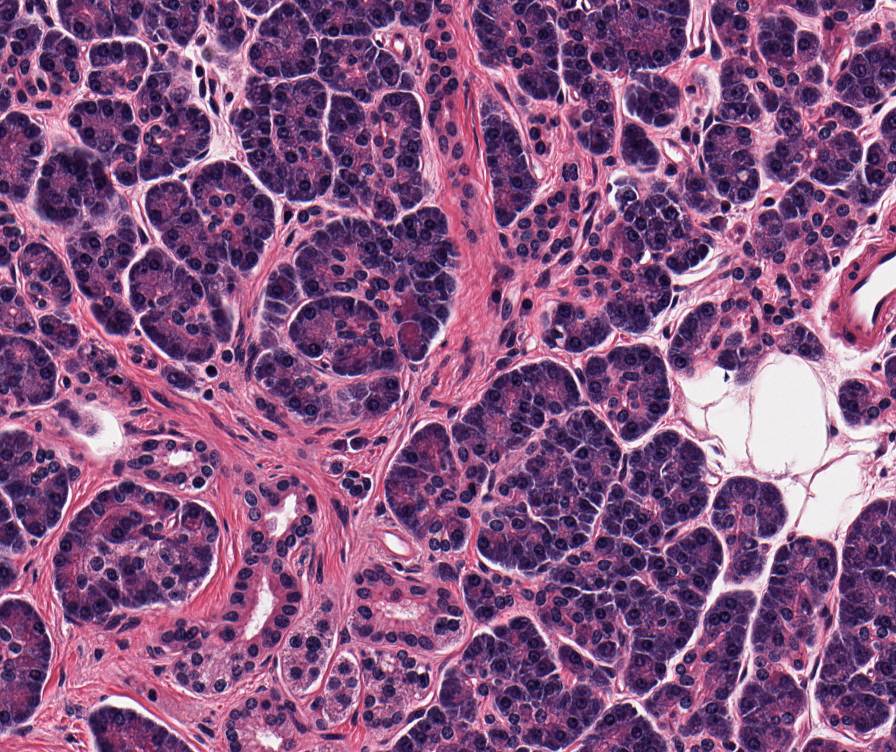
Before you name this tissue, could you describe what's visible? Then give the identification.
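Acini in rounded clusters, grouped into lobules by pink fibrous septa; broadest septum runs from upper centre toward lower left. Acinar cells: round basal nuclei, deep purple basal cytoplasm, paler granular pink cytoplasm toward acinus centre. Septa: wavy eosinophilic collagen fibres, scattered spindle-shaped nuclei. Small group of empty-looking adipocytes at middle right. Name: pancreas.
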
